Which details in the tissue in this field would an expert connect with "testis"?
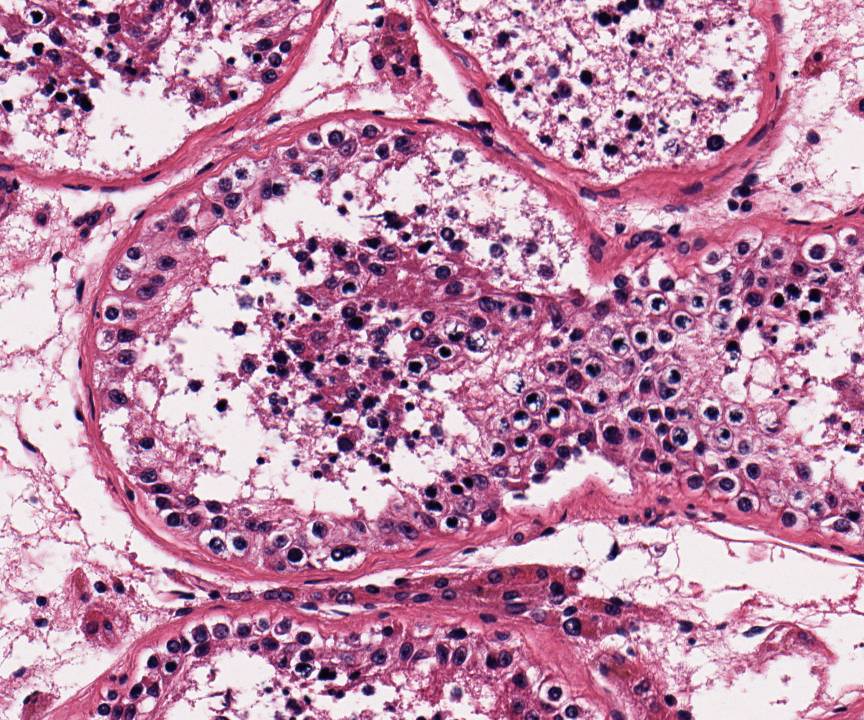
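Tissue: testis. Each tubule bounded by a thin pink fibrous layer with flattened, elongated nuclei.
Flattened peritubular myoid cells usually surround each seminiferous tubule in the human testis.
Tubule lining: epithelium several cell layers thick.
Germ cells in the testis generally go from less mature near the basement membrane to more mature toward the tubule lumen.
Spaces between tubules pale and loose, with a fine wispy pink network and few cells.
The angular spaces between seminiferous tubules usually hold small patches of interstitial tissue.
Large central tubule: centre holds loose detached cells and fragmented pink material, not an open clear lumen.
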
